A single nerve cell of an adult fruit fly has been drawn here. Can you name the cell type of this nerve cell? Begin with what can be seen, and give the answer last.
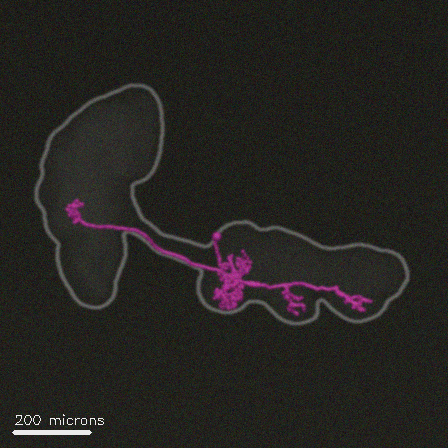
It runs through the neck, between the brain and the nerve cord. Its cell body lies in the middle of the picture. By the scale bar it is about 800 microns wide in this view. Its broad class is ascending neuron. It is of cell type AN09B006.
